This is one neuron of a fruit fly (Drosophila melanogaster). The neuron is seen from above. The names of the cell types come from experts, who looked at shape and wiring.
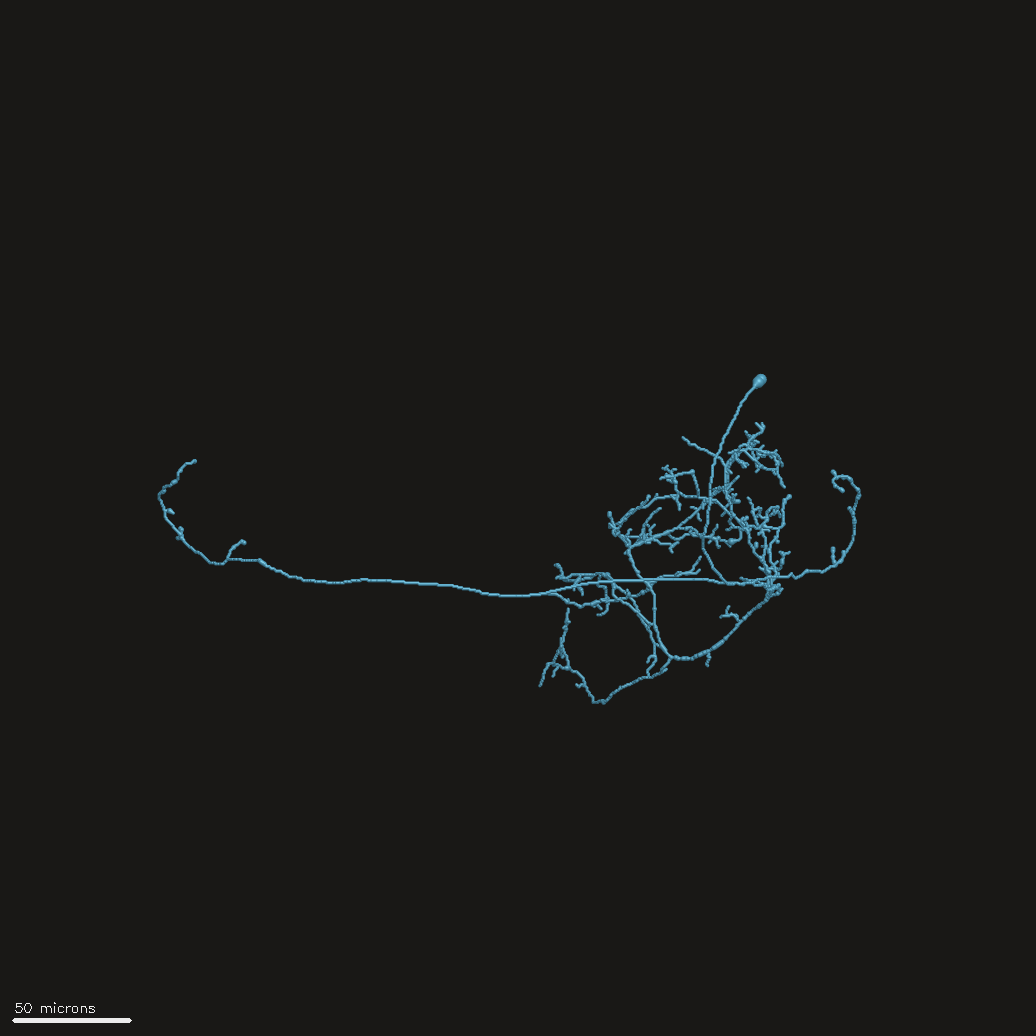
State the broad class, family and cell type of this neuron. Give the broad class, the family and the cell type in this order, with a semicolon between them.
central-brain intrinsic neuron; hemilineage VLPa2; CB4179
